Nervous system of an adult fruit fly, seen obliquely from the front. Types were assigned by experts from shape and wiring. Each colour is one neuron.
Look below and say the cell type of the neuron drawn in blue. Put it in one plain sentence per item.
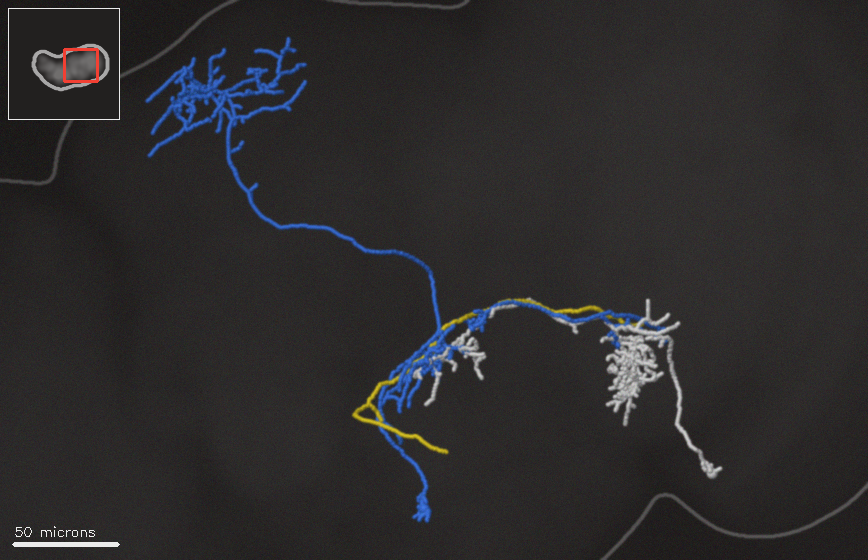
The cell type is VP4+_vPN.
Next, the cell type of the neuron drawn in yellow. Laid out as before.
The cell type is HRN_VP4.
